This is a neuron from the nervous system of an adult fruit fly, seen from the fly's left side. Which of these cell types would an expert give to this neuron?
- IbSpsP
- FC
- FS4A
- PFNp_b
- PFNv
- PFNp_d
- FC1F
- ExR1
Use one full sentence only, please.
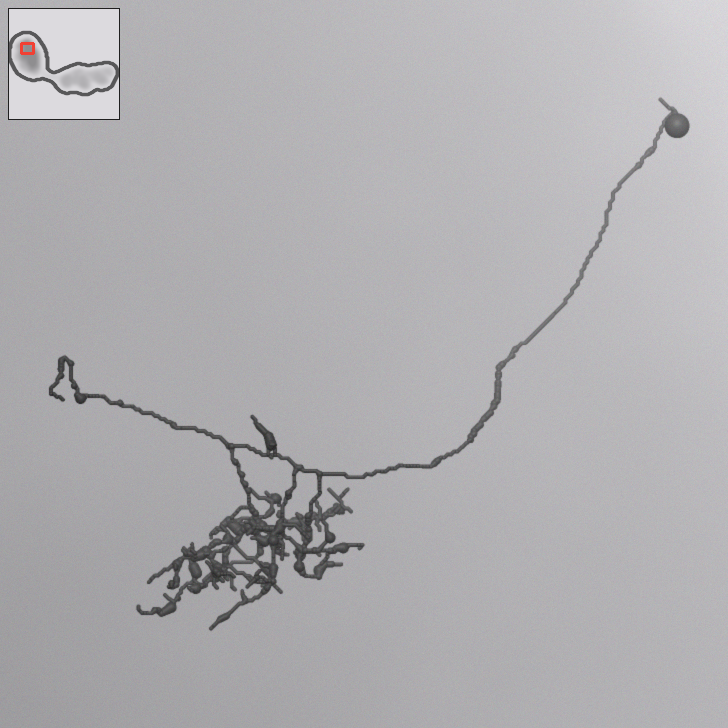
The neuron is typed under the name FC1F.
